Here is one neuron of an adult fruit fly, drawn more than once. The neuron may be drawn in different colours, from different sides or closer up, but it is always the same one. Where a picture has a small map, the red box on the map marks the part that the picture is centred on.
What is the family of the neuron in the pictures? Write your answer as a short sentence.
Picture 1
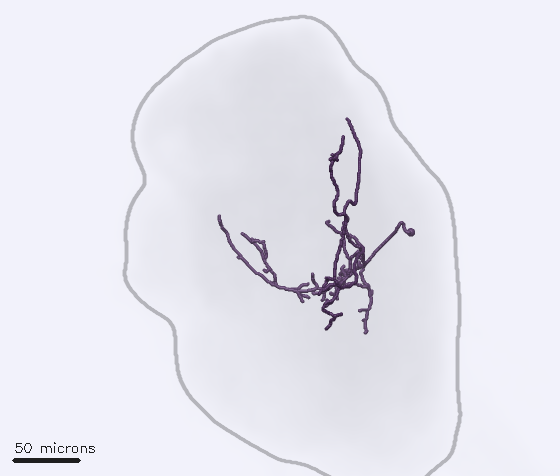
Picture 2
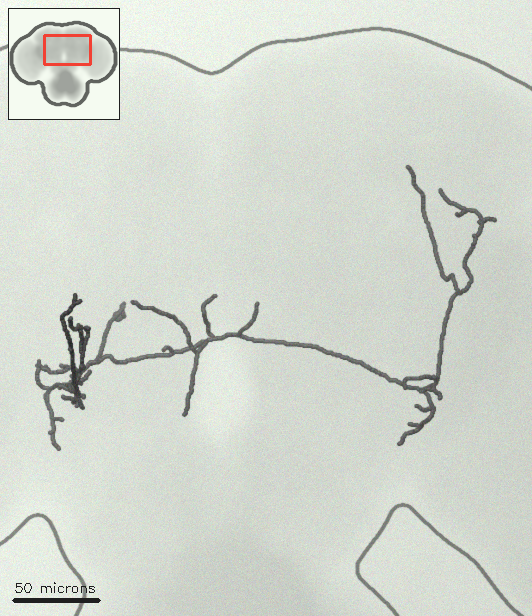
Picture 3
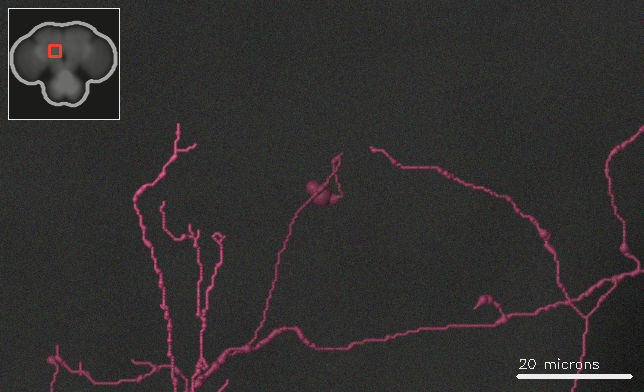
The family is hemilineage DM6_ventral.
